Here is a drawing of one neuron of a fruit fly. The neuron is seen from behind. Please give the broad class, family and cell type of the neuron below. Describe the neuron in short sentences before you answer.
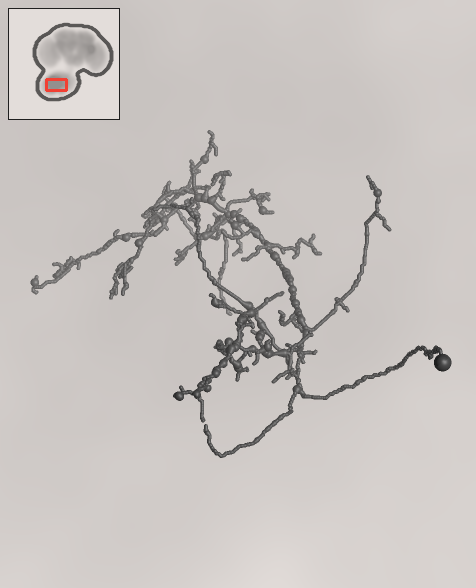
The cell body is on the right of the picture. Dozens of branch ends can be seen. It is a nerve-cord intrinsic neuron. The family is hemilineage 09A. The cell type is IN09A055.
